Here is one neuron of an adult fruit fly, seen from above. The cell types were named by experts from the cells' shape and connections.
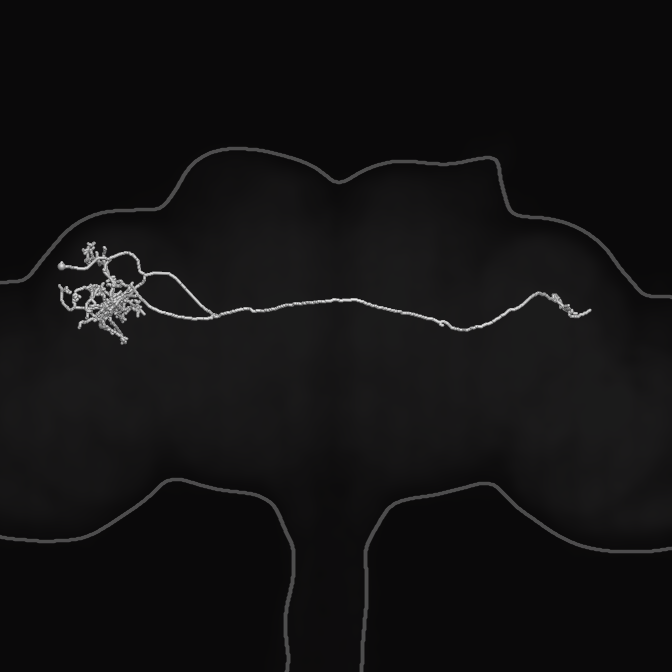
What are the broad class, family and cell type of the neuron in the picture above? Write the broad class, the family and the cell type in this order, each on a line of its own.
central-brain intrinsic neuron
hemilineage VLPl&d1_dorsal
CB1187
